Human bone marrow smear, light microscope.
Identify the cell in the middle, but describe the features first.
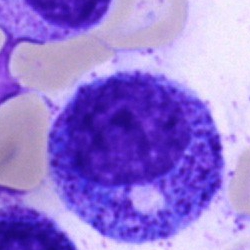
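In the cell in the middle, blue cytoplasm holds numerous scattered purple granules, while the chromatin stains dark purple. Just below the nucleus, a single pale clear area lies in the cytoplasm. This cell is a promyelocyte.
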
